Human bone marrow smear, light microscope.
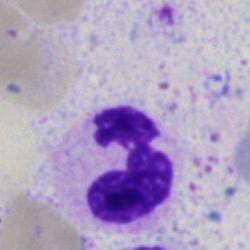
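Segmented neutrophil, central cell, bone marrow smear. Nucleus a single curved band bent like the numeral 3, open side facing left; lower part broader than upper. Chromatin dark purple, coarsely clumped. Cytoplasm with only fine, faint granules.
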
